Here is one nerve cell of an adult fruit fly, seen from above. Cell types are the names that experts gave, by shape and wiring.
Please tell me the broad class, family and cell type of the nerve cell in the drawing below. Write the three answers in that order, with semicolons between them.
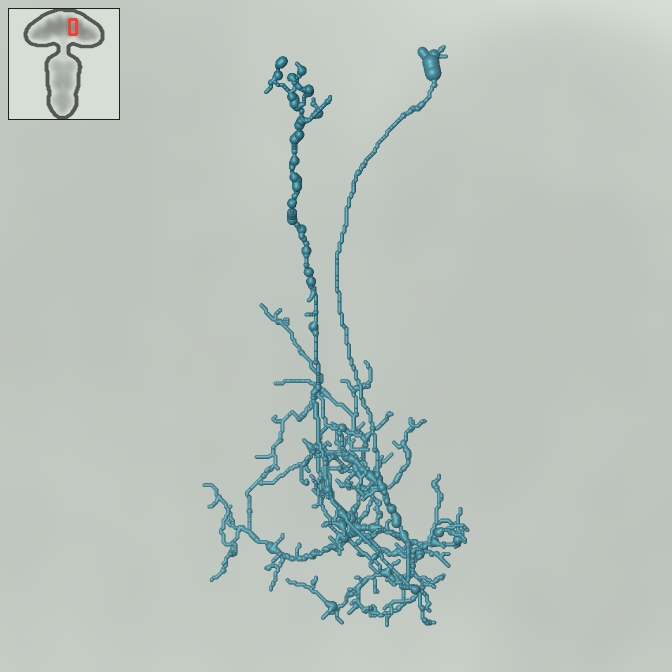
central-brain intrinsic neuron; hemilineage WEDa2; WED031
